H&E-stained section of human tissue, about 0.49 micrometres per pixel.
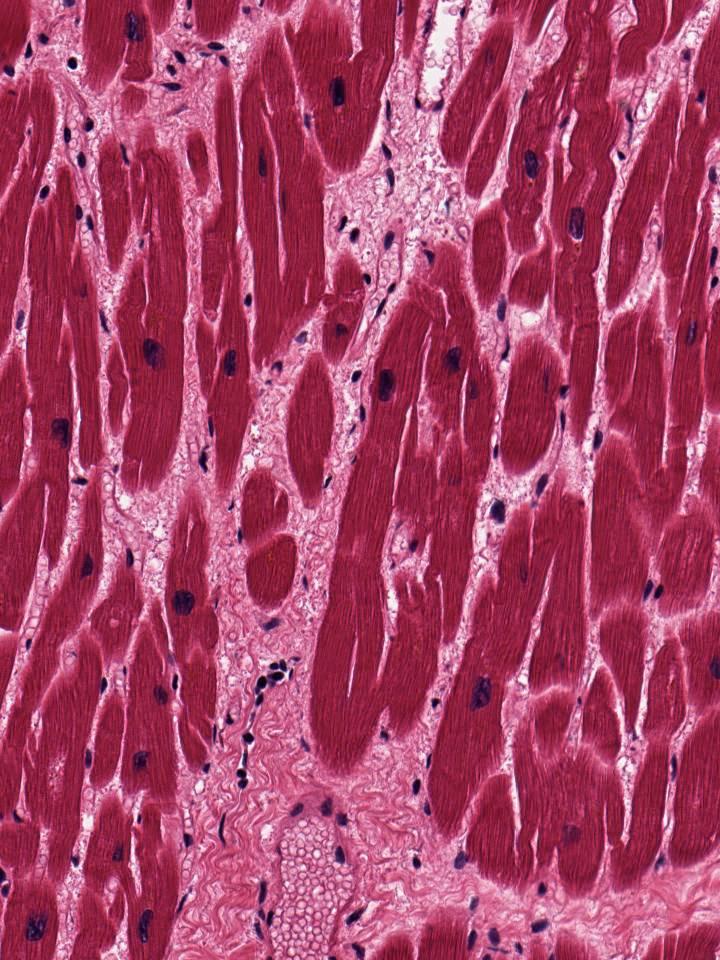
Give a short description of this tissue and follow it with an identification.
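In loose parallel bundles, the muscle fibres run mostly top to bottom, slightly tilted. Several fibres split into branches, most clearly in the centre. Their deep red cytoplasm shows fine lines along the fibre length. Small dark elongated nuclei, much smaller than the muscle nuclei, are scattered through the stroma. This is left ventricle of the heart.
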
